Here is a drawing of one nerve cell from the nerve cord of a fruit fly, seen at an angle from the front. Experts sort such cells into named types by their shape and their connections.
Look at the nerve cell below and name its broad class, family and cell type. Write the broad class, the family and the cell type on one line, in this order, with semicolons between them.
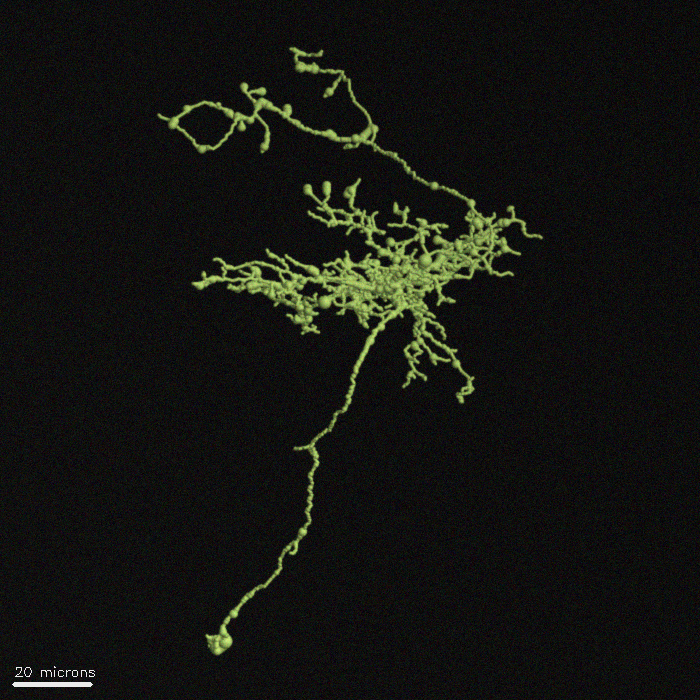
nerve-cord intrinsic neuron; hemilineage 06A; IN06A039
